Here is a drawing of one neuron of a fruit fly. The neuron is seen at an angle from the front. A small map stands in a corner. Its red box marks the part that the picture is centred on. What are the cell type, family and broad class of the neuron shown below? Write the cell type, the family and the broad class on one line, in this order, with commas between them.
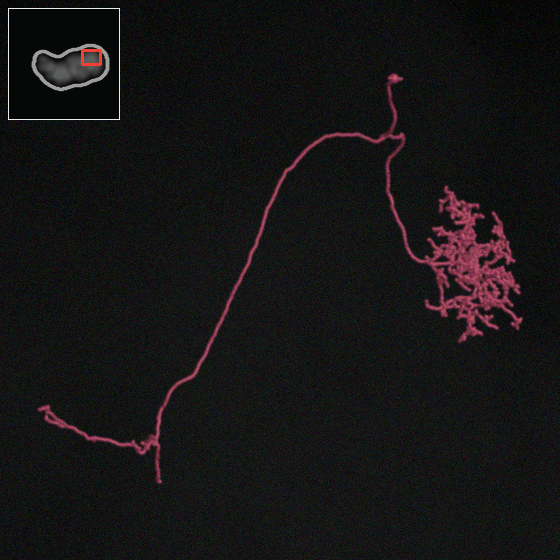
LPT100, LPT, visual projection neuron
